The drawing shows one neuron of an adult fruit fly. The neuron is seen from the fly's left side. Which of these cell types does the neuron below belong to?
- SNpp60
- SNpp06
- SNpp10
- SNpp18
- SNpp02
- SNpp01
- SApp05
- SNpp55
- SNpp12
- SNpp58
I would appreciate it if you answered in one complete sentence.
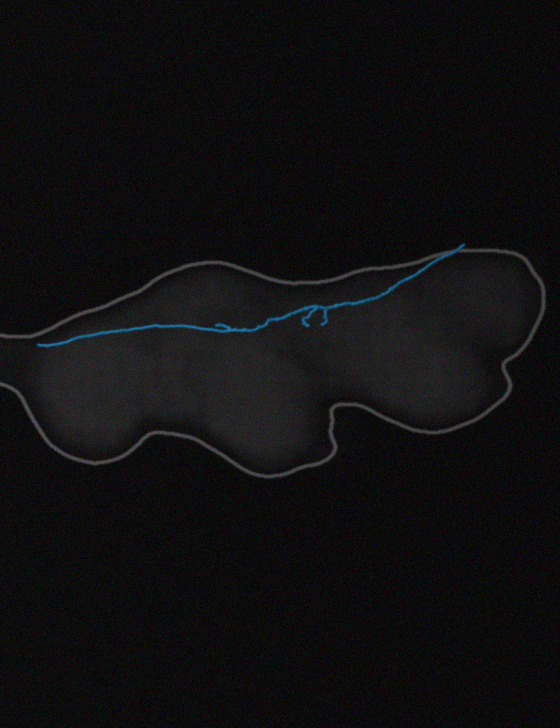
The neuron here falls under cell type SApp05.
